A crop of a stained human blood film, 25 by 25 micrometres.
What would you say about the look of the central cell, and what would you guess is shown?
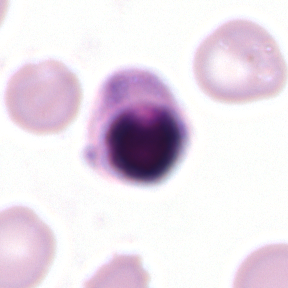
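Measuring about 10 micrometres across, the cell is roughly 1.5 times as wide as a whole red cell lying nearby. A small rounded bulge projects from its lower left edge. The nucleus is round in outline, about 7 micrometres across, and lies toward the lower right, filling about 50% of the cell's area. Its chromatin is dense and dark purple throughout. The surrounding cytoplasm is pale pinkish-lilac, and most of it lies above and to the left of the nucleus. The cell is a normoblast.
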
